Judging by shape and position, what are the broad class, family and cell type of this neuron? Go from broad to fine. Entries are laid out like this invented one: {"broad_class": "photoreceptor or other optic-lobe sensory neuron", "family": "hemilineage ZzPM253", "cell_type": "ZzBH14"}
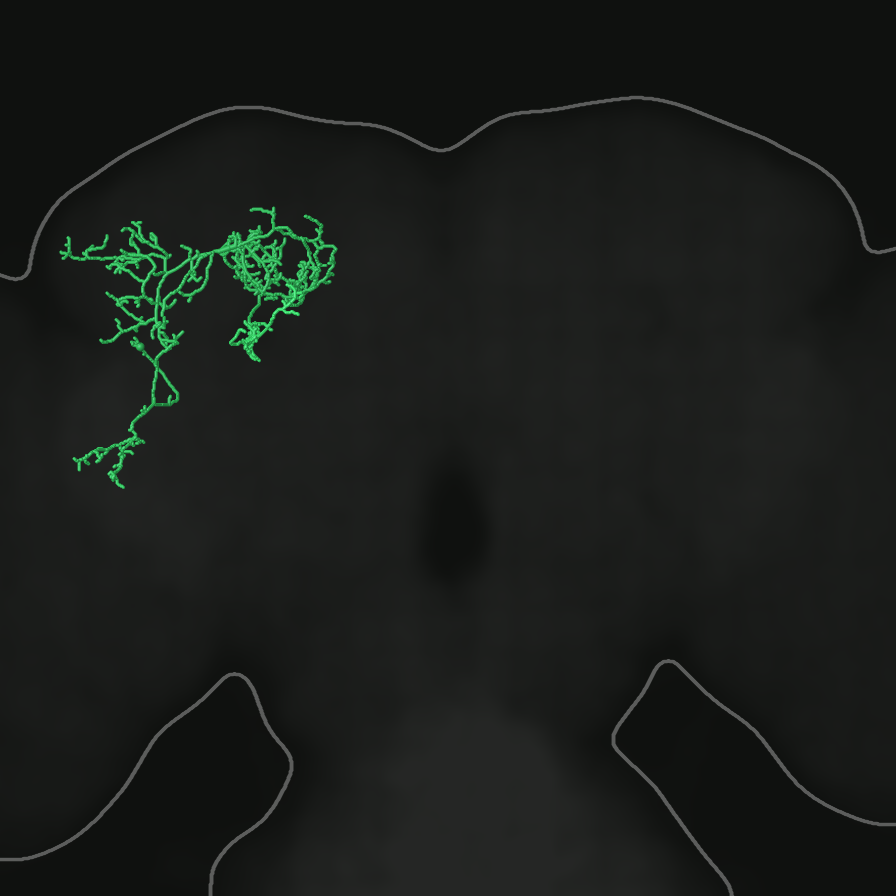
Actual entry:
{"broad_class": "central-brain intrinsic neuron", "family": "hemilineage VPNp&v1_posterior", "cell_type": "MB-C1"}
